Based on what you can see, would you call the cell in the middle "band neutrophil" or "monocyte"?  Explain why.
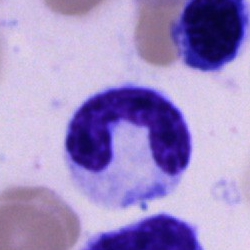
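Band neutrophil, I'd say.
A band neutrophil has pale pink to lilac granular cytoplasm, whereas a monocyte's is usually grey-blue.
The cytoplasm filling the inside of the nuclear curve here is pale lilac, so it sides with the band neutrophil. The nucleus itself is a thick horseshoe-shaped band with its open side facing down, and I can't see any nucleoli.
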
